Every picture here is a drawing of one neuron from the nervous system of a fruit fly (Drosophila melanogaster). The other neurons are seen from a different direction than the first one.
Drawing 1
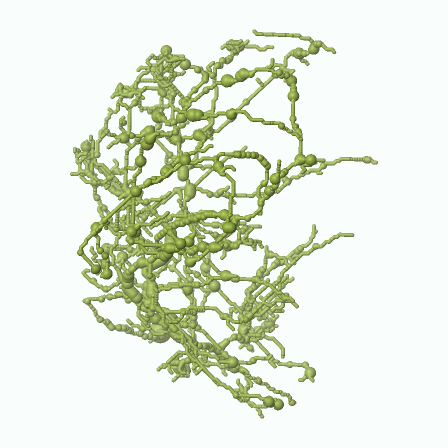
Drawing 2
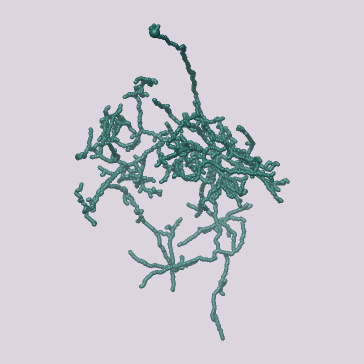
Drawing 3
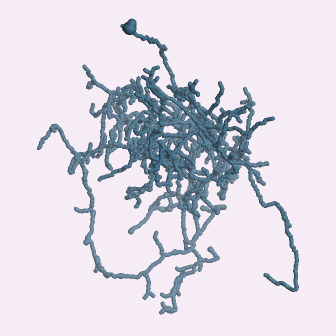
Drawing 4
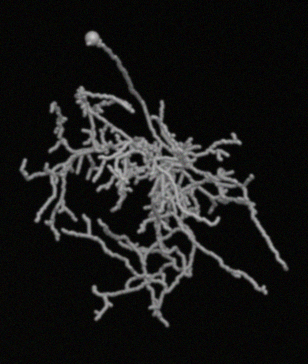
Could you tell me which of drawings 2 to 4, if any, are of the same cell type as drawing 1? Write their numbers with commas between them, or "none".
2, 3, 4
